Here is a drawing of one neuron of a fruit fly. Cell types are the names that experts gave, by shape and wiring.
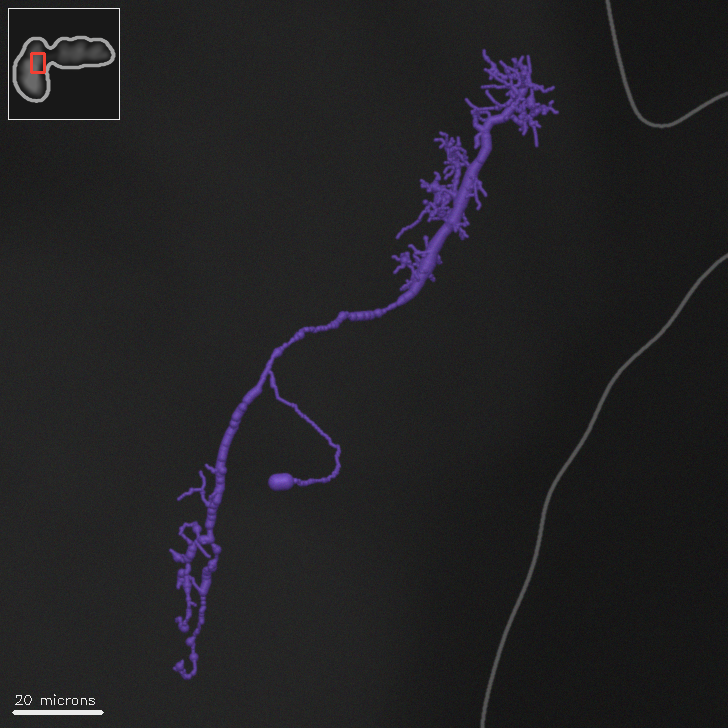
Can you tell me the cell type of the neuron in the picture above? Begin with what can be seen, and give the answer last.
From top to bottom in the picture it spans about 140 microns. The picture shows dozens of branch ends. It is a visual projection neuron. Its cell type is LPLC1.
